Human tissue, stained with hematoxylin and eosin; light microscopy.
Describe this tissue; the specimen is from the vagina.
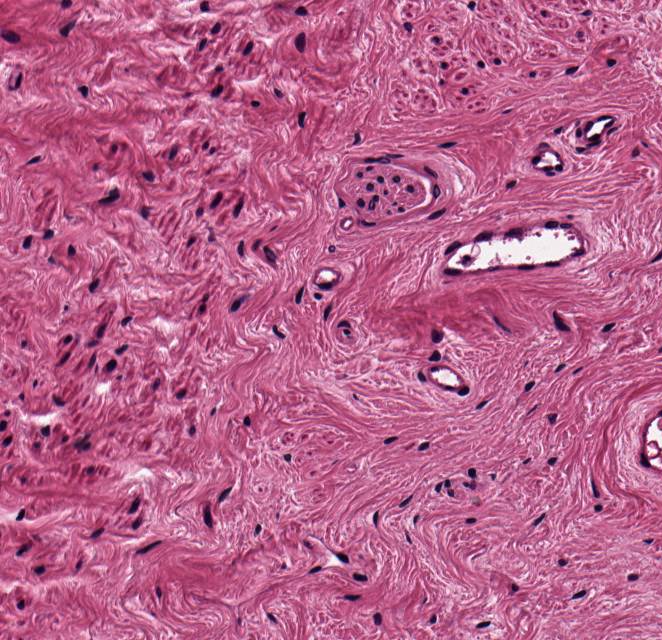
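What strikes you first is the collagen: its fibres swirl in varied directions instead of following one parallel course. The left side is more cellular than the right, with spindle nuclei set close in irregular bundles. The scattered nuclei are small, dark and elongated. Small thin-walled vessels with open, empty lumens sit mostly in the right half.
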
